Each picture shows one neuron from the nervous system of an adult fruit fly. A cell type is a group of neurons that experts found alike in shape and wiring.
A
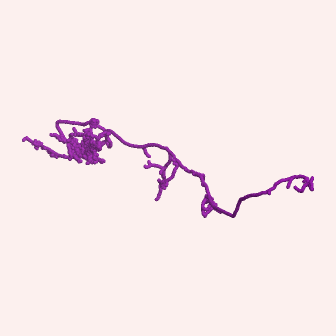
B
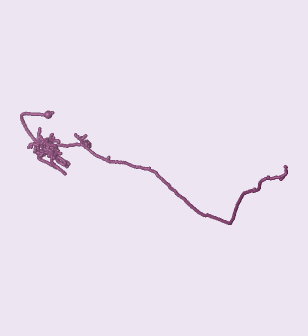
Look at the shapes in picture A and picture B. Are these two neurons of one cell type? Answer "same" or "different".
different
